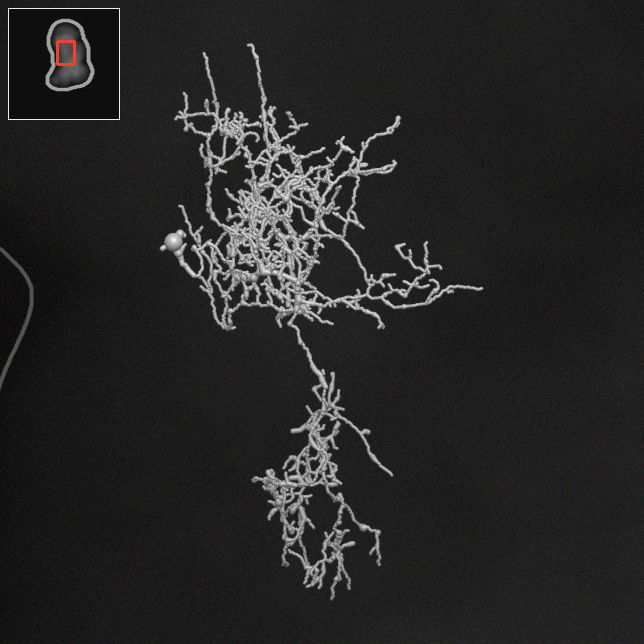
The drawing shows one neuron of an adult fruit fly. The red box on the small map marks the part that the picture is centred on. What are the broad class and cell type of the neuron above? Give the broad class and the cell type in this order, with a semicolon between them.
central-brain intrinsic neuron; IB092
